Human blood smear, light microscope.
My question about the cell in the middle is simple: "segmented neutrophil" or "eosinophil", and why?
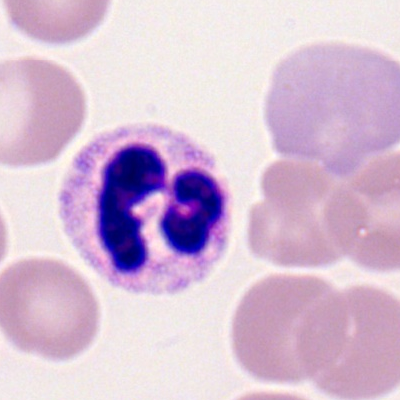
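It's a segmented neutrophil. What settles it is the cytoplasm, which is filled with fine, evenly spread pinkish-lilac granules.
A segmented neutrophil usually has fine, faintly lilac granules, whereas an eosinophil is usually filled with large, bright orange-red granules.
Beyond that, the pale pinkish-lilac cytoplasm surrounds the nucleus on all sides, the chromatin is dense and deep purple, and the right-hand lobe curls into a hook.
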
